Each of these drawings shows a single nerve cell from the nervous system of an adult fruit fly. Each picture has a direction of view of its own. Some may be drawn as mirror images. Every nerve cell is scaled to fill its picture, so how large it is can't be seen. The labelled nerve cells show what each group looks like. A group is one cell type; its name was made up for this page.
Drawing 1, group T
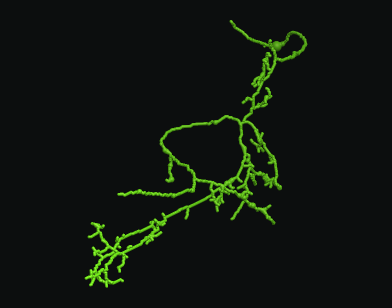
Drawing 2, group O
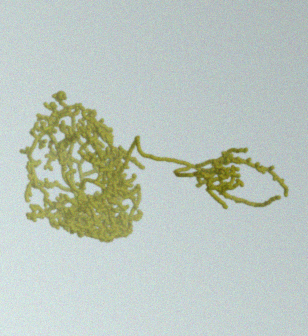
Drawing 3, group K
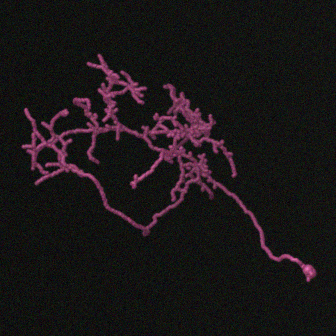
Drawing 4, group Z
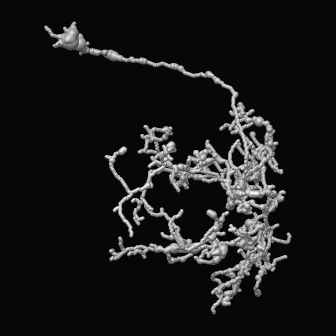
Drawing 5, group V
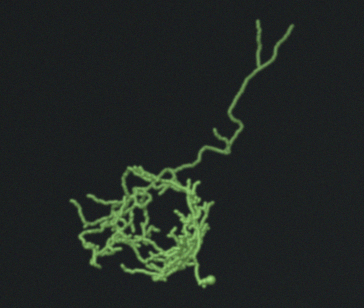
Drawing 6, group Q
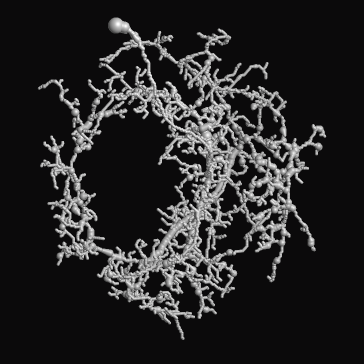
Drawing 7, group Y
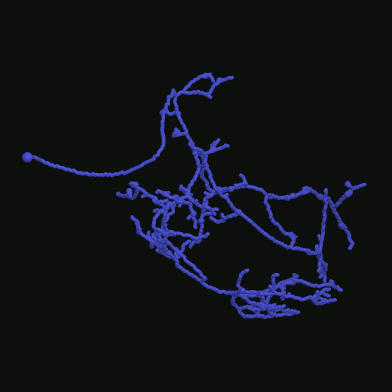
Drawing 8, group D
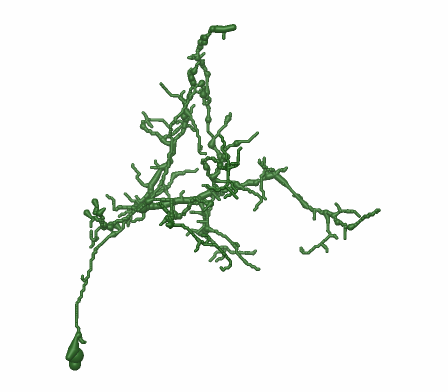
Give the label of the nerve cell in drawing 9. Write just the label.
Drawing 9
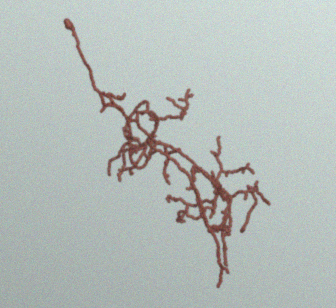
group Y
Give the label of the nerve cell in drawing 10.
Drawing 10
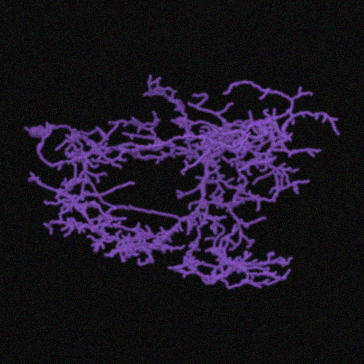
group Q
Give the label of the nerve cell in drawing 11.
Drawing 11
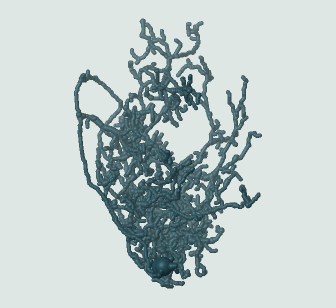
group Z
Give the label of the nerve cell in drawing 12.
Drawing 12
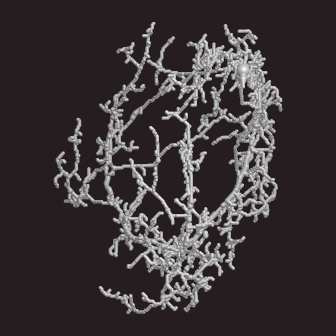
group Q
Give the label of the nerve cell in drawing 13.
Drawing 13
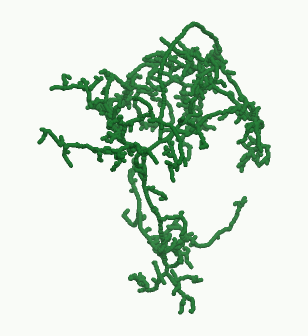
group Q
